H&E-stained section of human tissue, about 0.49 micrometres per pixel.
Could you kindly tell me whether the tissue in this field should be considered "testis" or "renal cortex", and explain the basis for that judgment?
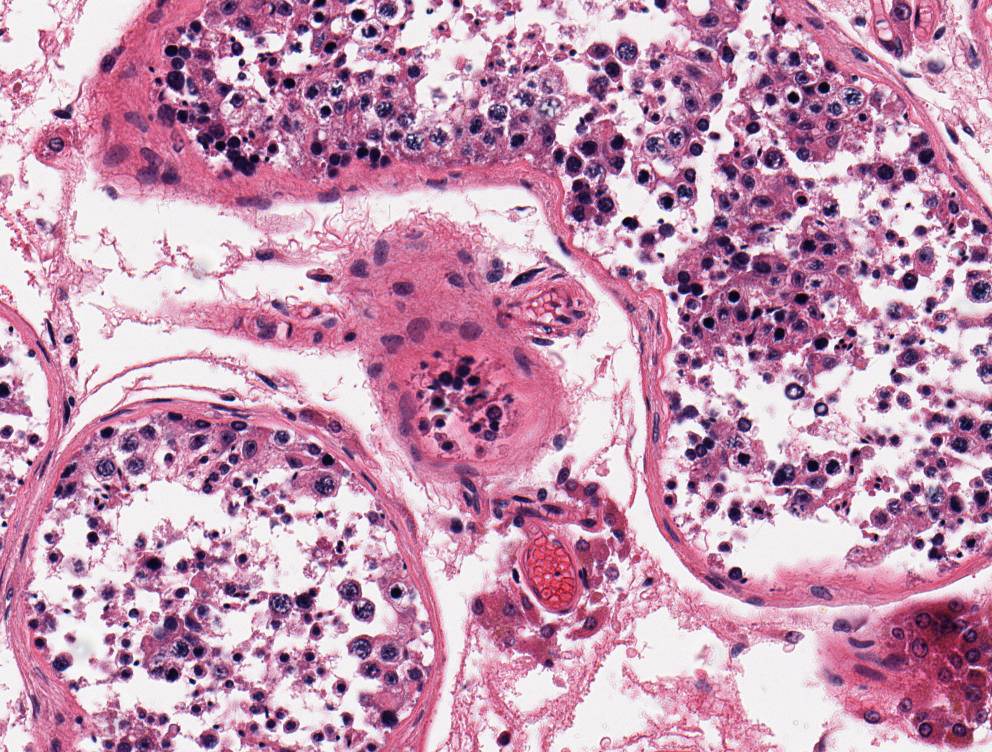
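Testis. Tubules are filled with rounded cells, many of their round nuclei small and dark, not an open lumen. Each large tubule has a thin pink wall with flattened, elongated nuclei. At lower right, outside the tubules, cells with abundant pink cytoplasm and round nuclei cluster.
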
